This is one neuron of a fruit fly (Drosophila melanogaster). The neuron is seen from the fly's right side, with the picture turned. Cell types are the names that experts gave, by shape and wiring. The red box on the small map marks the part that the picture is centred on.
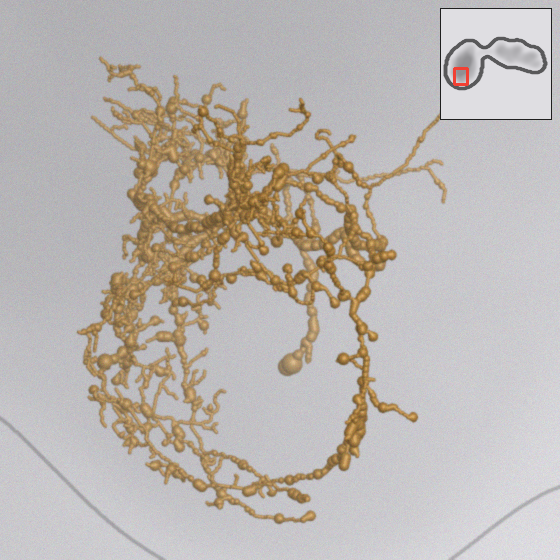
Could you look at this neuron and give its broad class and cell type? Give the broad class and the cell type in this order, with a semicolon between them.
central-brain intrinsic neuron; SLP059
